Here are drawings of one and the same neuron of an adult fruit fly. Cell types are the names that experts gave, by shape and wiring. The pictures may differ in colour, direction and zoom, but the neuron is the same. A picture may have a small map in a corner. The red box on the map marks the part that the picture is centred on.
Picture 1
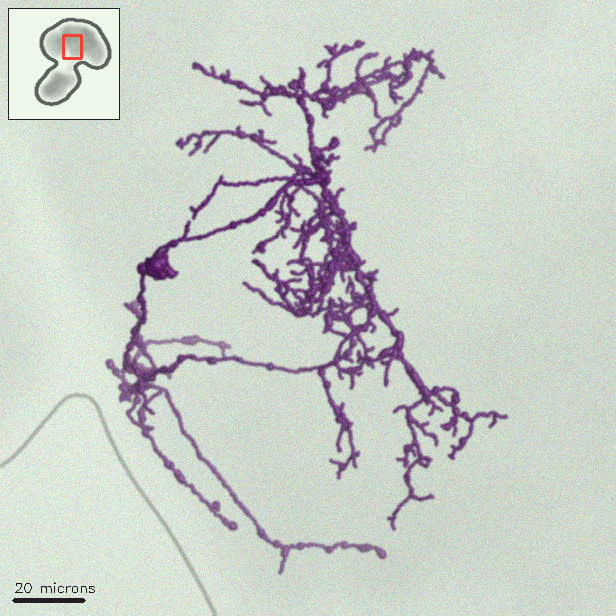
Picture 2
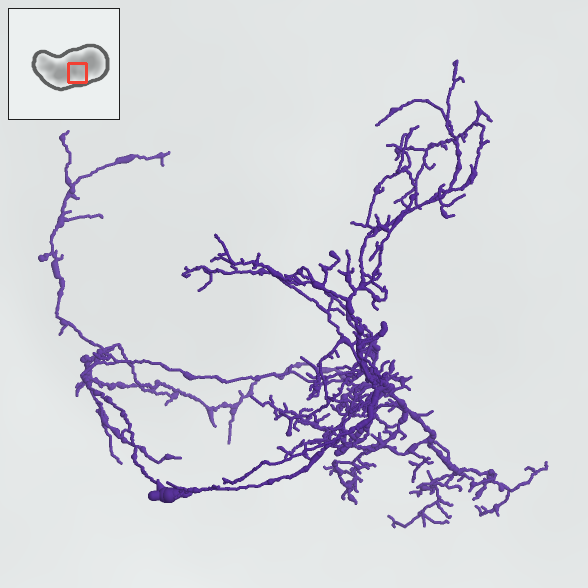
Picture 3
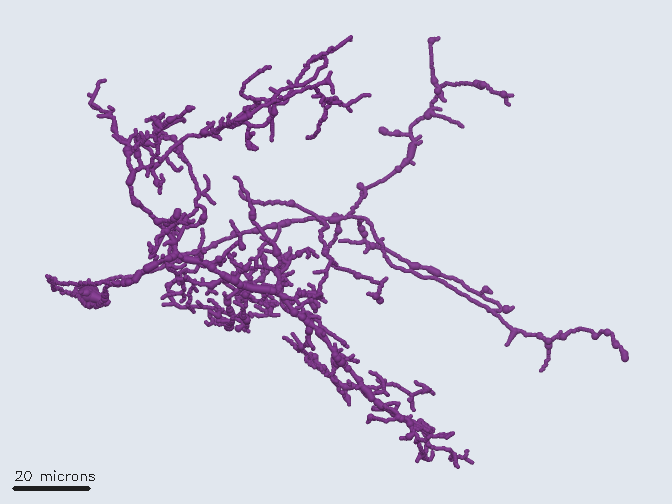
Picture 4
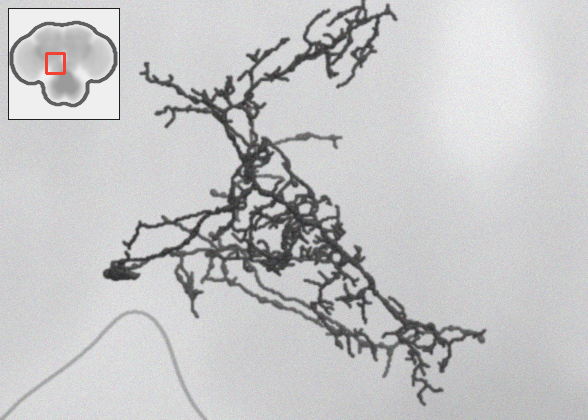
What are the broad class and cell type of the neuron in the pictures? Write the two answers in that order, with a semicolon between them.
central-brain intrinsic neuron; GNG666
